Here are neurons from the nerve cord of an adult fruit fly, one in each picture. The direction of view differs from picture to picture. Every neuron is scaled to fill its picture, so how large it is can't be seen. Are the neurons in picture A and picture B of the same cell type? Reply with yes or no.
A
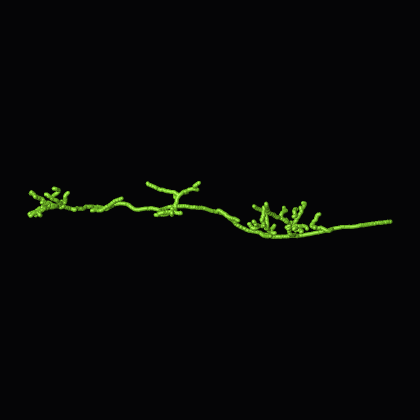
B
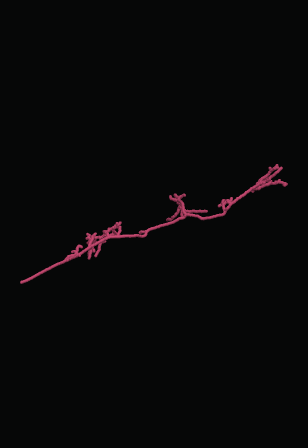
yes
